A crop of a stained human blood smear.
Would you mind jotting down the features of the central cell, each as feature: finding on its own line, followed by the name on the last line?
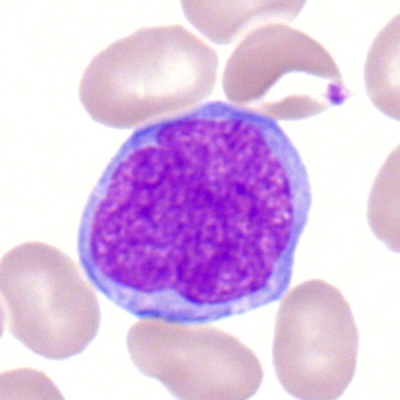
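Outline: smooth, roughly round
Nucleoli: none distinct
Cytoplasm: narrow pale blue rim around the nucleus
Granules: none visible in the cytoplasm
Name: myeloblast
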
